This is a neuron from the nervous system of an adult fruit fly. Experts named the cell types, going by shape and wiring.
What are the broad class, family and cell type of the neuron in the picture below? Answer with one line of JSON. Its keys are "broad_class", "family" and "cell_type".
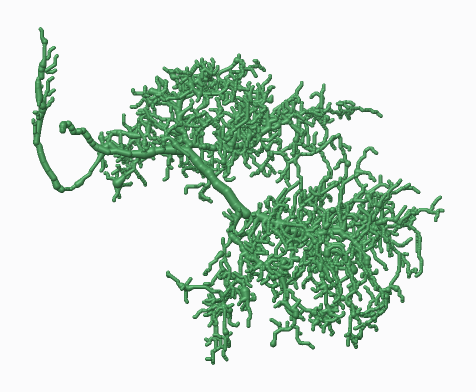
{"broad_class": "motor neuron of the nerve cord", "family": "MNad", "cell_type": "MNad62"}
